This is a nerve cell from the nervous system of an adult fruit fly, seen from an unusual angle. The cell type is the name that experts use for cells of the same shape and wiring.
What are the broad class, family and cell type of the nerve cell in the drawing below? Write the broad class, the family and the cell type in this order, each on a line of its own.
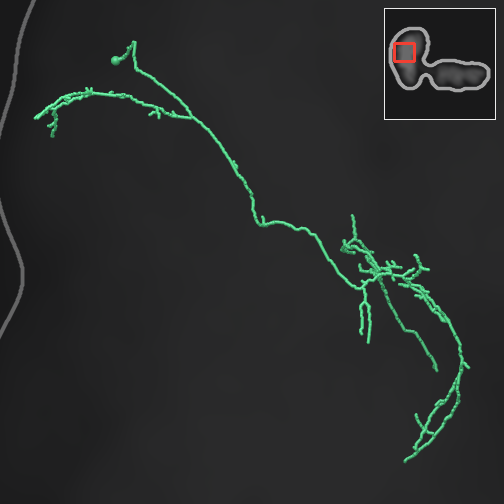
central-brain intrinsic neuron
hemilineage SMPad2
CB2884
